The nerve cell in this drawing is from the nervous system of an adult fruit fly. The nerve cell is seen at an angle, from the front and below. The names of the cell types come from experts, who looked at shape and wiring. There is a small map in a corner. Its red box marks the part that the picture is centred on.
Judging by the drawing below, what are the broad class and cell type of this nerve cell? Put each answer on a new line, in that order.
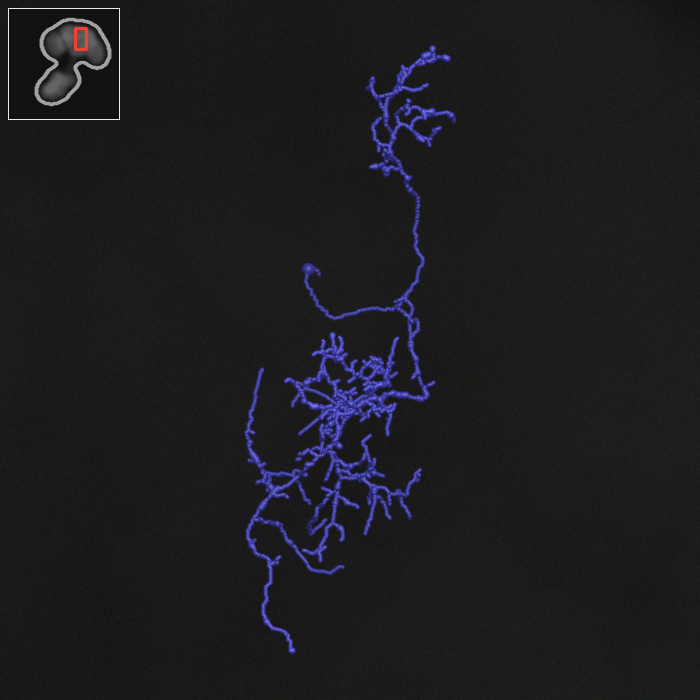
central-brain intrinsic neuron
IB022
